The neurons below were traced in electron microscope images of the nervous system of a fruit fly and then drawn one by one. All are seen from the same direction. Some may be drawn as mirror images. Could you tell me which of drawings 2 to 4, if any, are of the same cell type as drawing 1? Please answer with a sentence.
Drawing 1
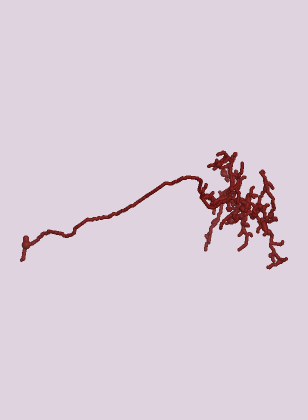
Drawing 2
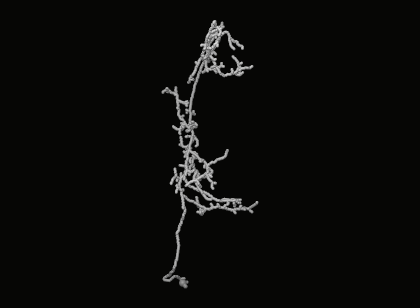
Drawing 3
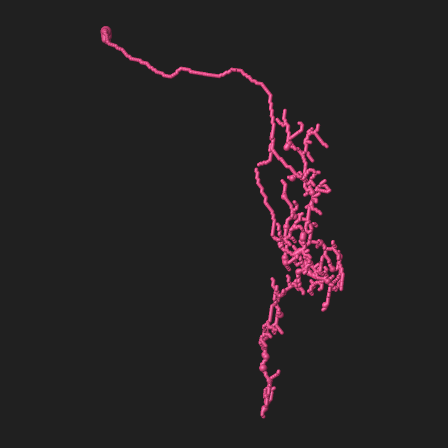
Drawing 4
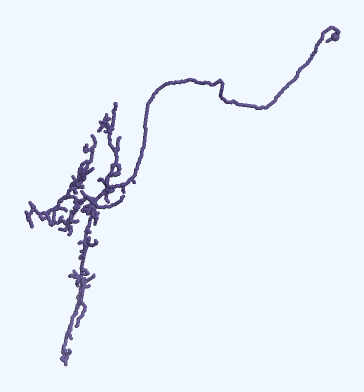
Drawing 3 and drawing 4 are of the same cell type.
